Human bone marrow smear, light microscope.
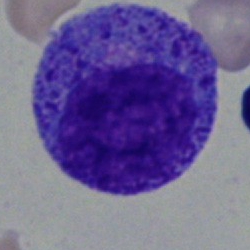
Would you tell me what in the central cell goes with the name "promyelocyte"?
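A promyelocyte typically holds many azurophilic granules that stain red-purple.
In line with that, the cytoplasm here is crowded with many granules, dark purple in tone.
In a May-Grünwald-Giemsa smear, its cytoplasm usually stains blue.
Against that, a paler, pinkish area lies in the cytoplasm just above the nucleus. Cytoplasmic band widest above the nucleus. Nucleus stains a deeper purple than the surrounding cytoplasm.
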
